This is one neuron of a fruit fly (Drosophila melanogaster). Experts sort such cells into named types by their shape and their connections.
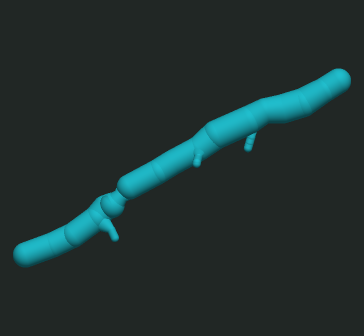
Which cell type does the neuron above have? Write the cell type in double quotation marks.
"R1-R6"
